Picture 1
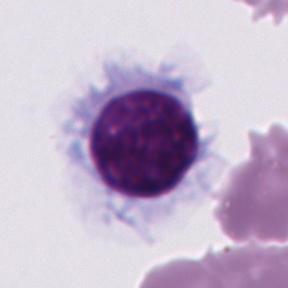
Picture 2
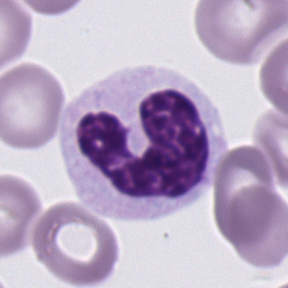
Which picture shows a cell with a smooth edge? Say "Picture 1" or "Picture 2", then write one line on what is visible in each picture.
Picture 2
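In picture 1: Fine hair-like projections extend from the cytoplasm all around the cell.
In picture 2: The cell outline is round and smooth.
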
